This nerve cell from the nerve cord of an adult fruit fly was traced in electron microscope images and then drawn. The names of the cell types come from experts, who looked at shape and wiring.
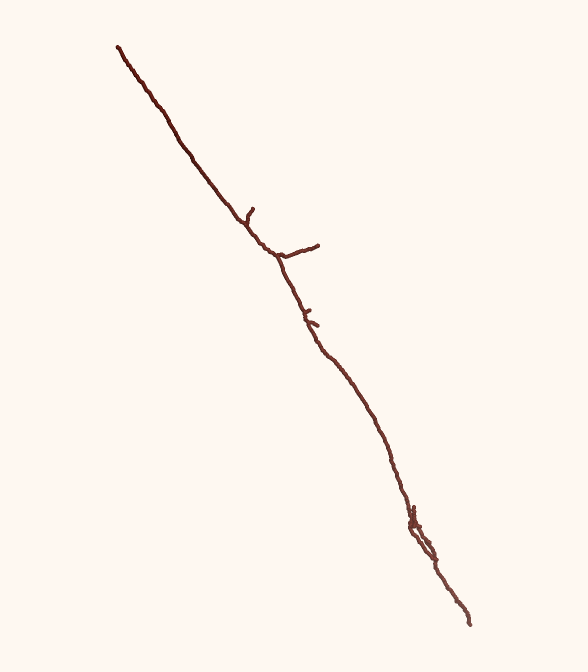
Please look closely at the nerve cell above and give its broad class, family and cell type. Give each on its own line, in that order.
descending neuron
hemilineage PSp2
DNp17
